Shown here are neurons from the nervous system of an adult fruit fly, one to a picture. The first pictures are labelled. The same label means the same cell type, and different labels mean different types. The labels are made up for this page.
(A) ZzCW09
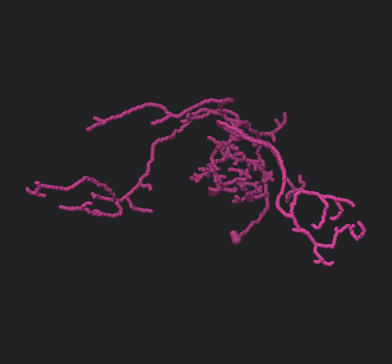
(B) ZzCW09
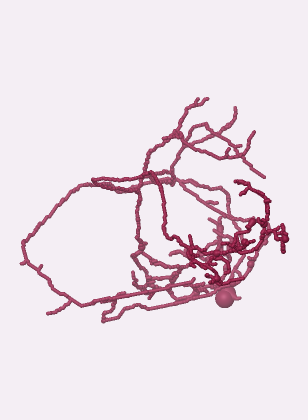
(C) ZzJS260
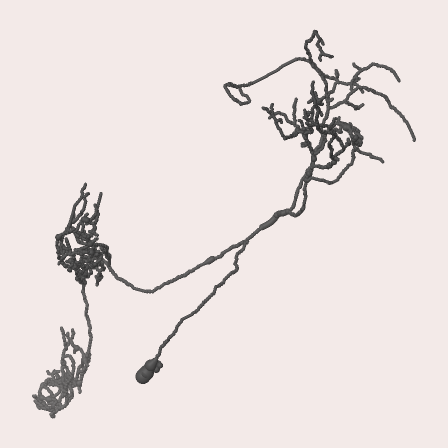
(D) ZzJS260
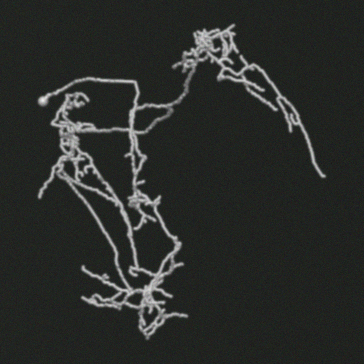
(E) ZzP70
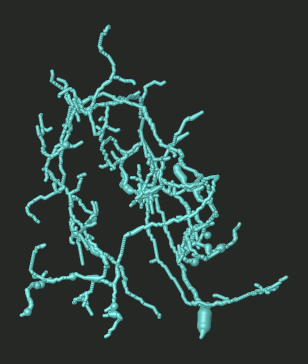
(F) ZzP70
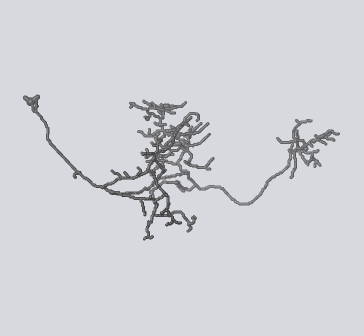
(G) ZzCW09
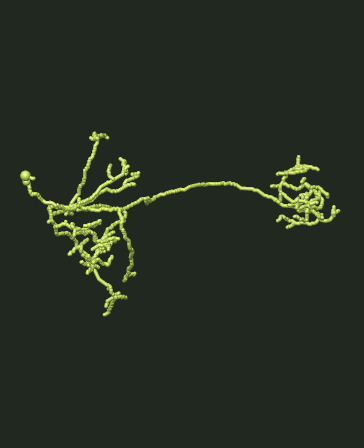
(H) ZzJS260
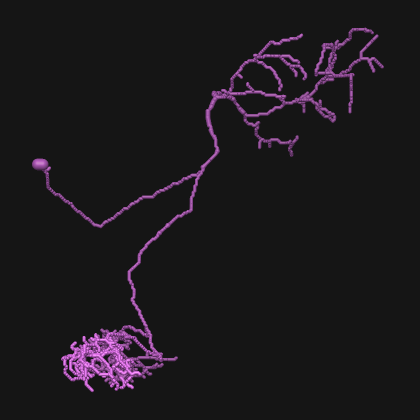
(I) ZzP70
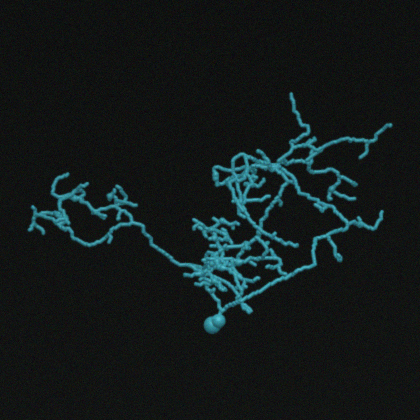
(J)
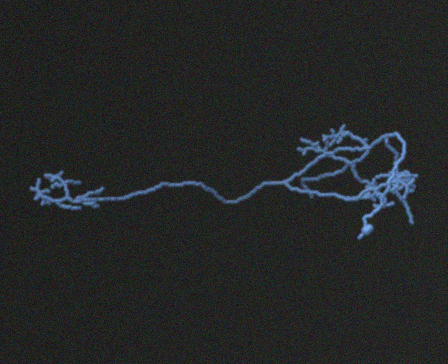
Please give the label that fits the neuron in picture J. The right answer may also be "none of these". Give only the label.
none of these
